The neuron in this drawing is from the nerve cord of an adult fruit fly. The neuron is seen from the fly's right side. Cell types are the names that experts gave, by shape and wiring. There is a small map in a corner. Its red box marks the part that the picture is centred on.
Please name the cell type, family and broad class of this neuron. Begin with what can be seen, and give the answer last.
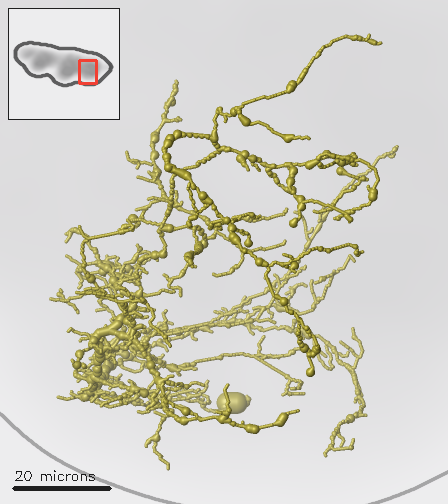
By the scale bar it is about 90 microns tall in this view. As drawn here it is taller than it is wide. It is of cell type IN04B085. The family is hemilineage 04B. It is a nerve-cord intrinsic neuron.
